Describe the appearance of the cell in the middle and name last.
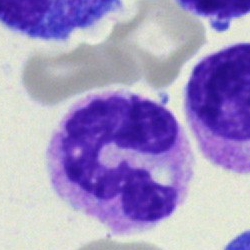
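Notice how deeply the nucleus is indented, curving in a C-shape around a pale central area. Its chromatin is dark purple and coarsely clumped. Around it lies a moderate amount of pale pinkish-lilac cytoplasm holding fine, faint pinkish granules. This is a band neutrophil.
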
